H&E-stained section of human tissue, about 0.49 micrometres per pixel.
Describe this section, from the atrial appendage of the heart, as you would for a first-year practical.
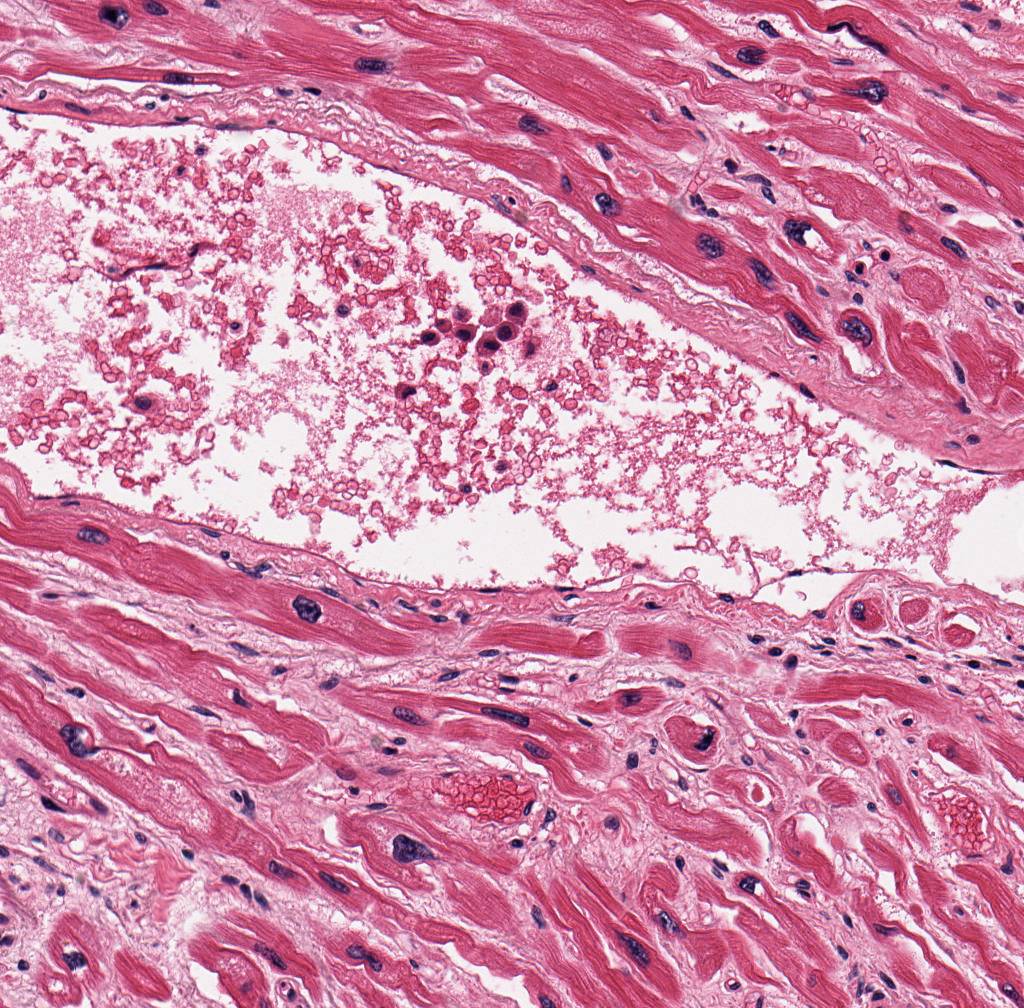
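A wide lumen crosses the upper half from left edge to right edge, muscle tissue above and below. A thin flattened lining, without a thick layered wall, borders it. Near its centre, among red blood cells, lies a small cluster of dark-staining nucleated cells. Striated muscle fibres with central nuclei run mostly obliquely, upper left to lower right.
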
